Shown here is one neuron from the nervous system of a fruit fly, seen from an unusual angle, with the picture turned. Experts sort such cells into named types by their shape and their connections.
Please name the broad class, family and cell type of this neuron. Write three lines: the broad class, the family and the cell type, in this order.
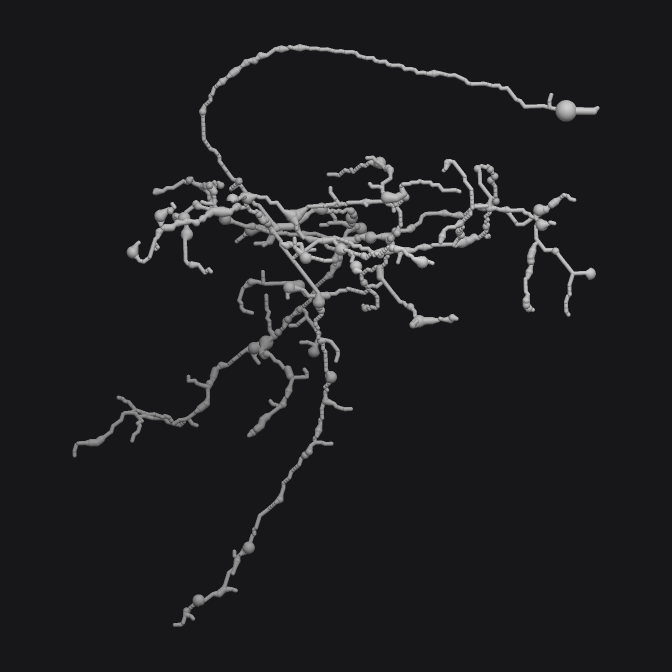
central-brain intrinsic neuron
hemilineage SLPpm3
CB4110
